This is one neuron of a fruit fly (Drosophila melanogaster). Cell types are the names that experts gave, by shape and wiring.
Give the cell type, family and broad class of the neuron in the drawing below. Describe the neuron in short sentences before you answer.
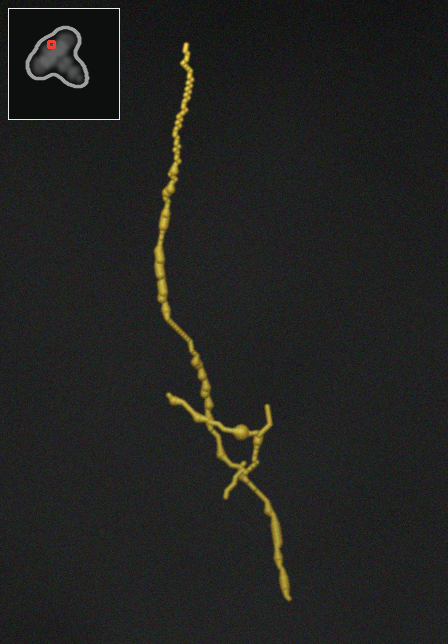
The drawing shows no cell body. There are a dozen or fewer branch ends. It is of cell type ORN_DA2. Its family is called class olfactory. This is a sensory neuron entering the brain.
